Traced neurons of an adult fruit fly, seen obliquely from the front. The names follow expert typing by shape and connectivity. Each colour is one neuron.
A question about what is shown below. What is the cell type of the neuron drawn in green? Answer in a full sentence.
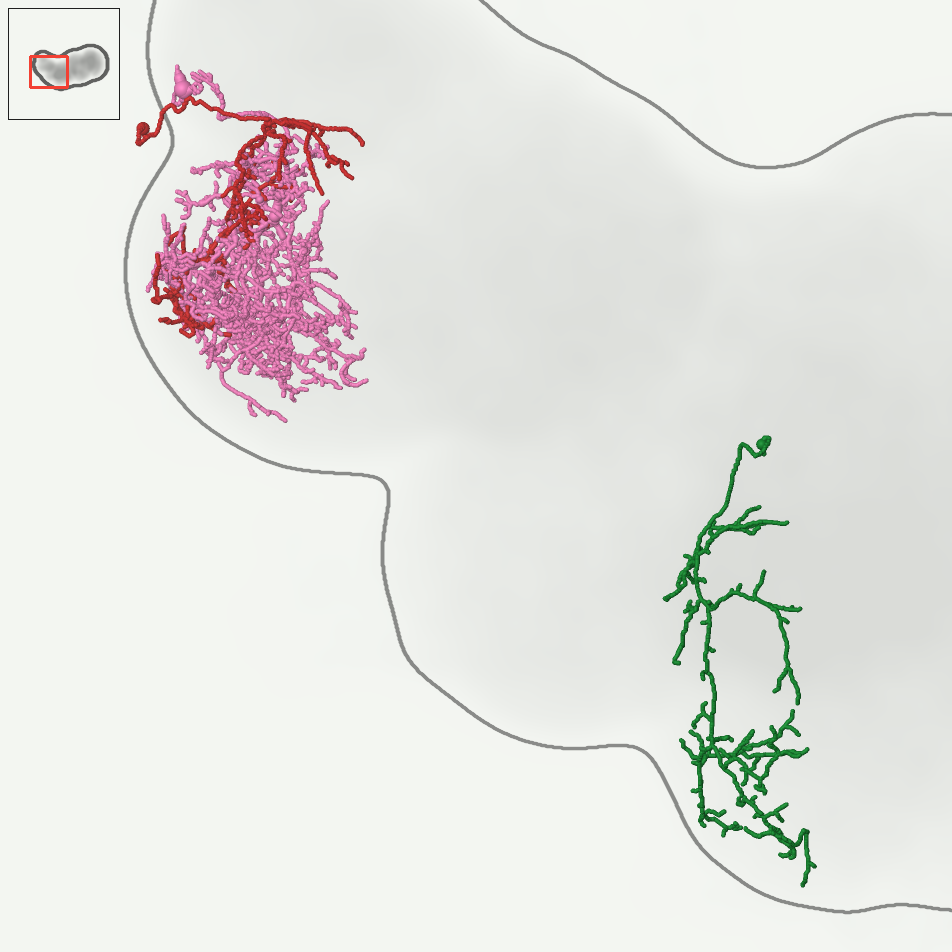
The cell type is IN19A073.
